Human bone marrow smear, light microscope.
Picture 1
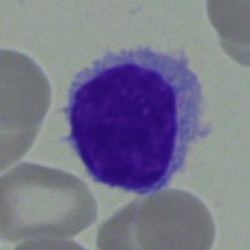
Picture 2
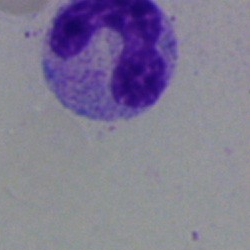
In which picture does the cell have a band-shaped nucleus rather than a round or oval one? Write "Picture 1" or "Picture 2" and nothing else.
Picture 2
